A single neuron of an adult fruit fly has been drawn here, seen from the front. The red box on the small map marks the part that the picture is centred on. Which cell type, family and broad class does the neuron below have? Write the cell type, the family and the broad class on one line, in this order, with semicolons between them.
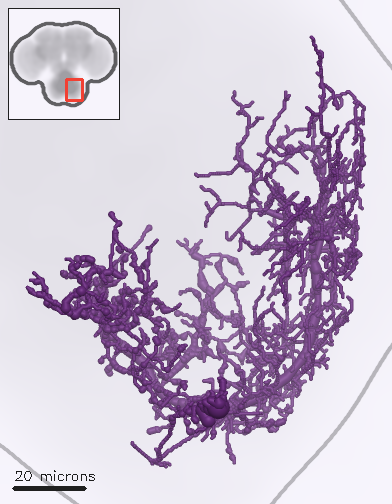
IN13A008; hemilineage 13A; nerve-cord intrinsic neuron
